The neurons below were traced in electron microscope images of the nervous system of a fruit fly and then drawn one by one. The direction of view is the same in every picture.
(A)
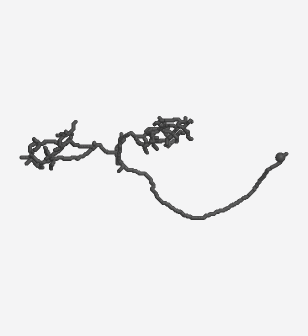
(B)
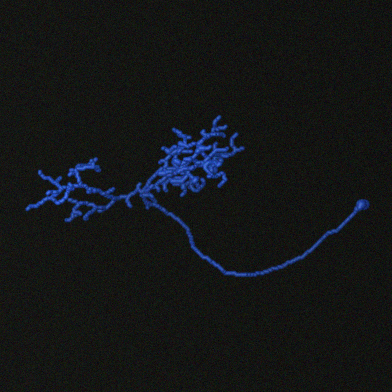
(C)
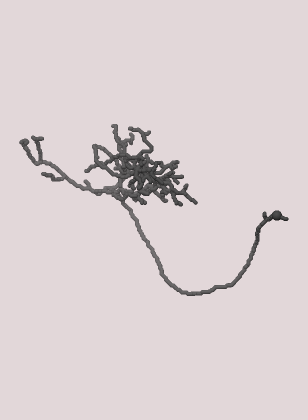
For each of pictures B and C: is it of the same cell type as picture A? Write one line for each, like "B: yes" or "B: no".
B: yes
C: yes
